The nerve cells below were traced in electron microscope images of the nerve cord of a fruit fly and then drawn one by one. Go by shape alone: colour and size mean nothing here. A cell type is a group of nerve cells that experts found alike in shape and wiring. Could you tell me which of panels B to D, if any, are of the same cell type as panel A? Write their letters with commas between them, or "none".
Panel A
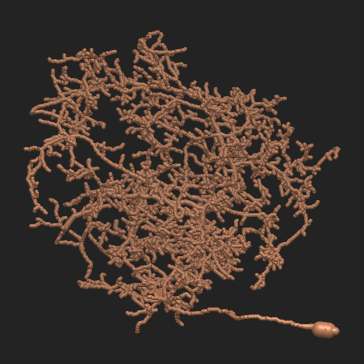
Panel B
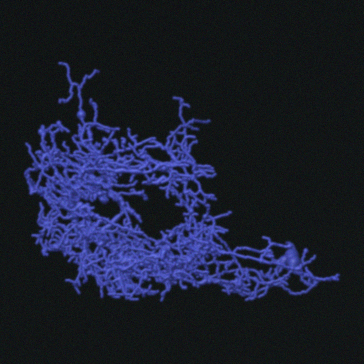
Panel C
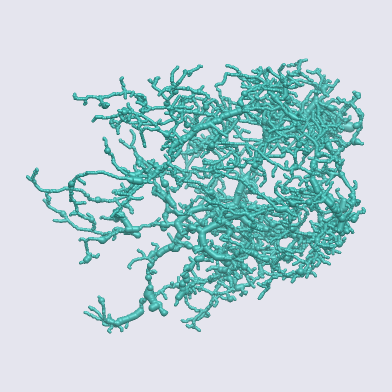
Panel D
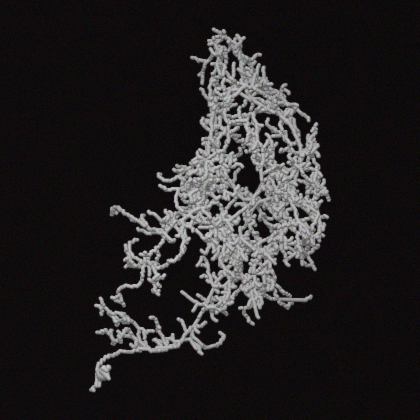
B, C, D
